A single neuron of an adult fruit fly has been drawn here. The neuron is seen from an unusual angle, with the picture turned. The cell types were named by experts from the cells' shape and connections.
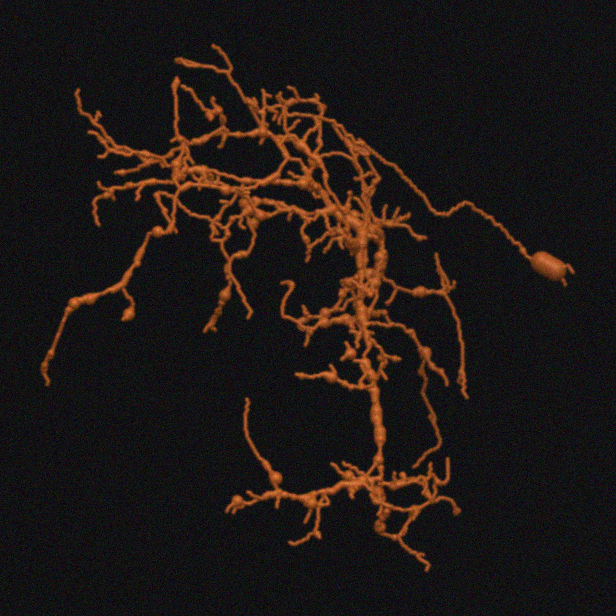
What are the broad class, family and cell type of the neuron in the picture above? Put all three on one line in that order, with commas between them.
nerve-cord intrinsic neuron, hemilineage 16B, IN16B074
